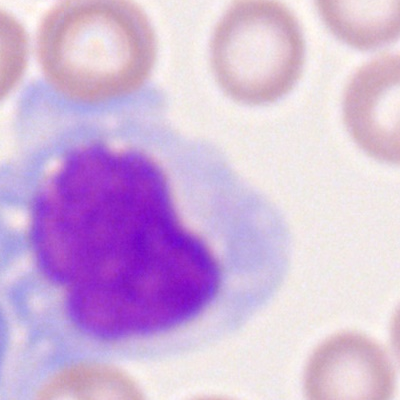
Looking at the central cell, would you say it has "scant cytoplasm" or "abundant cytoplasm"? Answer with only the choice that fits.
Abundant cytoplasm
